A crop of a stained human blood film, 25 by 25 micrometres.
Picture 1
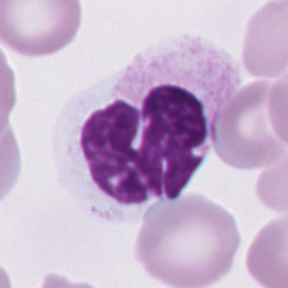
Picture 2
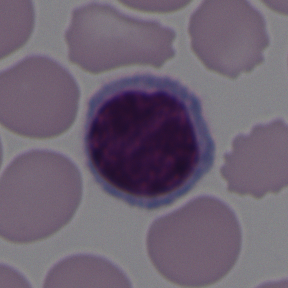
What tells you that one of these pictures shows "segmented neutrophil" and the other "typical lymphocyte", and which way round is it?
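I'd put the segmented neutrophil in picture 1 and the typical lymphocyte in picture 2. The nucleus in picture 1, about 11 micrometres across, is split by a deep cleft running down from its top edge into two large lobes, which gives it a heart-like shape.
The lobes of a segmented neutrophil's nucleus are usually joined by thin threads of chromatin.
In picture 2 the nucleus is round in outline, about 10 micrometres across in a cell about 12 micrometres across, and it fills about 70% of the cell's area, while the cytoplasm forms a thin rim around it. Chromatin is dark purple in both, coarsely clumped in the neutrophil and dense in the lymphocyte, where I find no nucleoli.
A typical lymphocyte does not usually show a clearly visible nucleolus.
The neutrophil's cytoplasm is very pale, almost colourless with a faint lilac tint, and fine pink-purple granules are densest above and to the right of the nucleus; the lymphocyte's cytoplasm is pale blue.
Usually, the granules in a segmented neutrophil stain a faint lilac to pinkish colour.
The edges differ too: smooth and rounded without surface projections in picture 1, roughly round but slightly uneven rather than perfectly smooth in picture 2.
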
